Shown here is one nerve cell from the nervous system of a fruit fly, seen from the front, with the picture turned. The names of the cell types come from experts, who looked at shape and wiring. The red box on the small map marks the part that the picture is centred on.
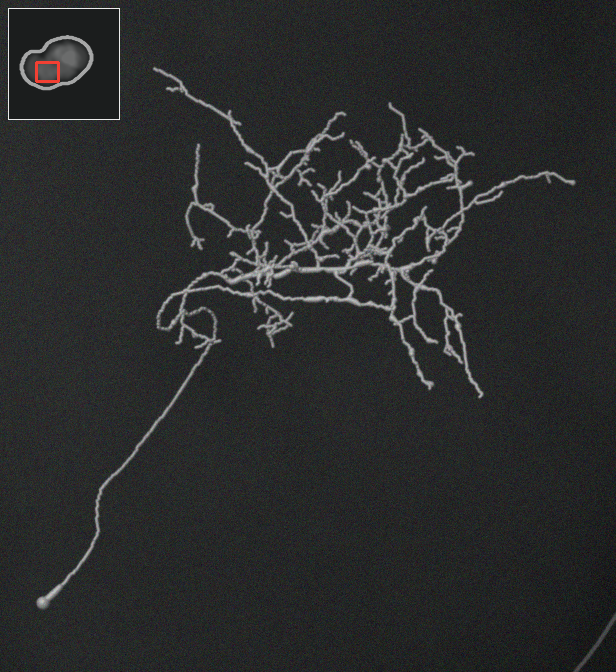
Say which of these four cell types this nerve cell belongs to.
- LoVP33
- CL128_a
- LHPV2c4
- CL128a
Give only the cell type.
CL128_a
